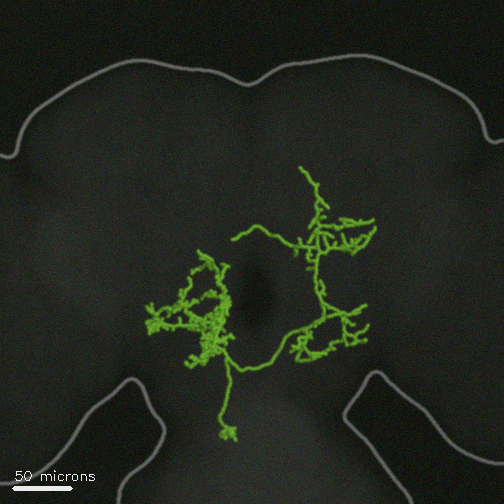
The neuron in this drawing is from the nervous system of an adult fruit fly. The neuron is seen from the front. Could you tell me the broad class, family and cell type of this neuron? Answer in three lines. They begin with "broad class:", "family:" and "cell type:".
broad class: central-brain intrinsic neuron
family: hemilineage LB3
cell type: CB0530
